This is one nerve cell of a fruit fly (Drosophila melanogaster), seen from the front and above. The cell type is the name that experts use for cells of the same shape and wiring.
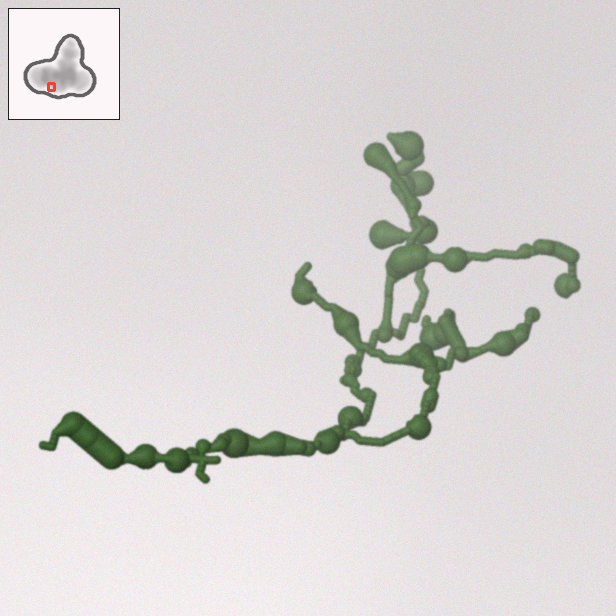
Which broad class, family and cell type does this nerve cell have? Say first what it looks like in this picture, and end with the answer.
The drawing shows no cell body. It has a dozen or fewer branch ends. It is a sensory neuron entering the brain. The name of its family is class olfactory. Its cell type is ORN_V.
